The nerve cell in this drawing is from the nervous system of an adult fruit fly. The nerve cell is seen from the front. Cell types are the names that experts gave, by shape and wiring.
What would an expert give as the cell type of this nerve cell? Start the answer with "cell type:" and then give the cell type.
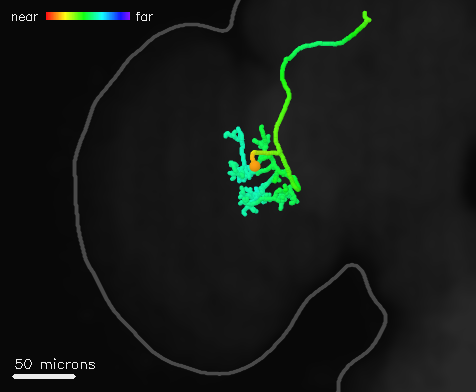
cell type: LC28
